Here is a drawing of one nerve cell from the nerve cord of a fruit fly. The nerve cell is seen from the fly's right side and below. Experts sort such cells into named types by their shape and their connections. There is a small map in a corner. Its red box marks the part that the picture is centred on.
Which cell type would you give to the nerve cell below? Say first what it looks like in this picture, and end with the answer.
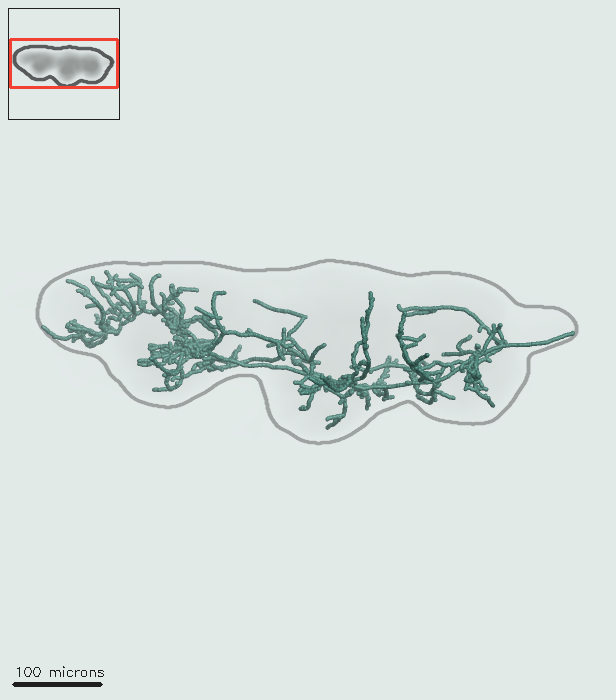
No cell body is drawn. By the scale bar it is about 600 microns wide in this view. Dozens of branch ends can be seen. It is a descending neuron. The cell type is DNg98.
